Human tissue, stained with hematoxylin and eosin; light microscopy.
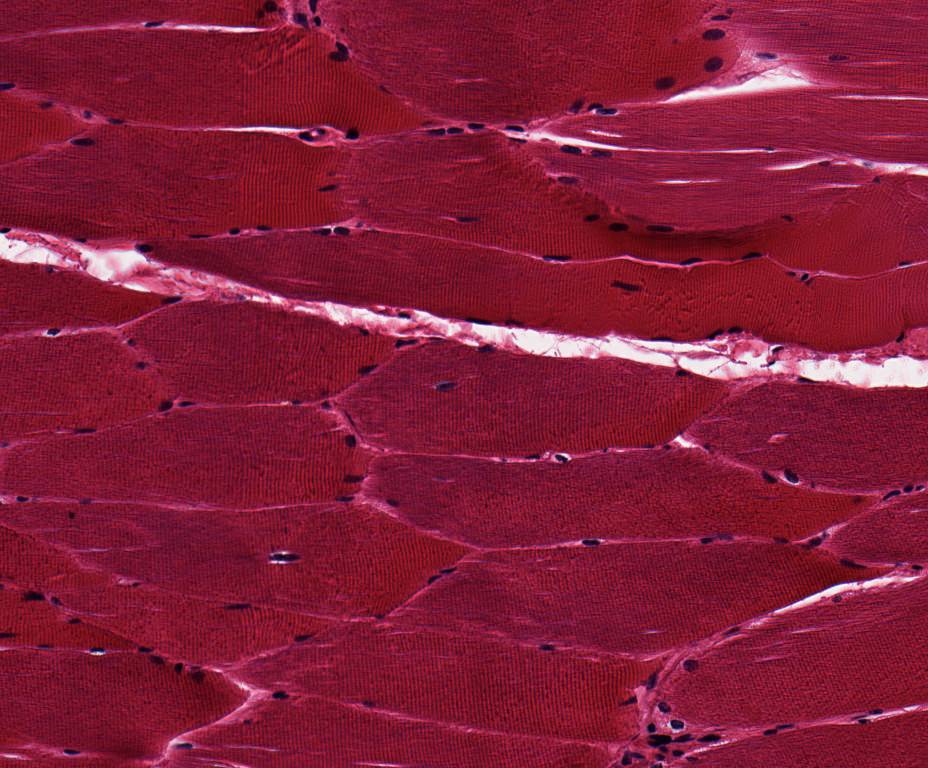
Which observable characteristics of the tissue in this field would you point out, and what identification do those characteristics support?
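Long muscle fibres lie side by side, running roughly horizontally across the whole field. Fine, regular striations cross the width of each fibre. Most nuclei are situated at the fibre edges rather than centrally. These nuclei are dark, flattened and elongated along the fibre length. The tissue is skeletal muscle.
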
